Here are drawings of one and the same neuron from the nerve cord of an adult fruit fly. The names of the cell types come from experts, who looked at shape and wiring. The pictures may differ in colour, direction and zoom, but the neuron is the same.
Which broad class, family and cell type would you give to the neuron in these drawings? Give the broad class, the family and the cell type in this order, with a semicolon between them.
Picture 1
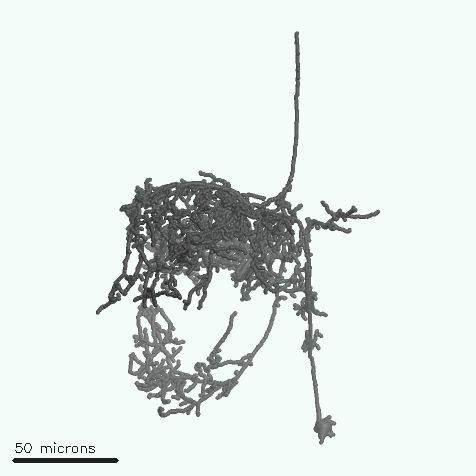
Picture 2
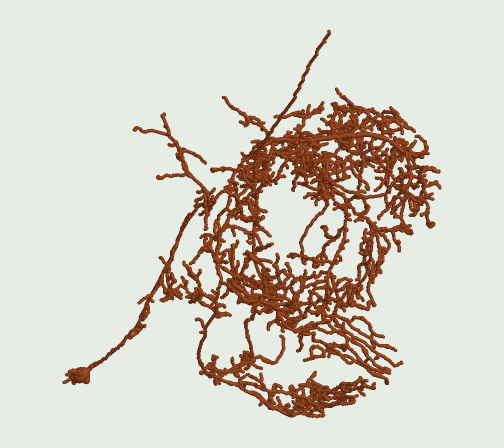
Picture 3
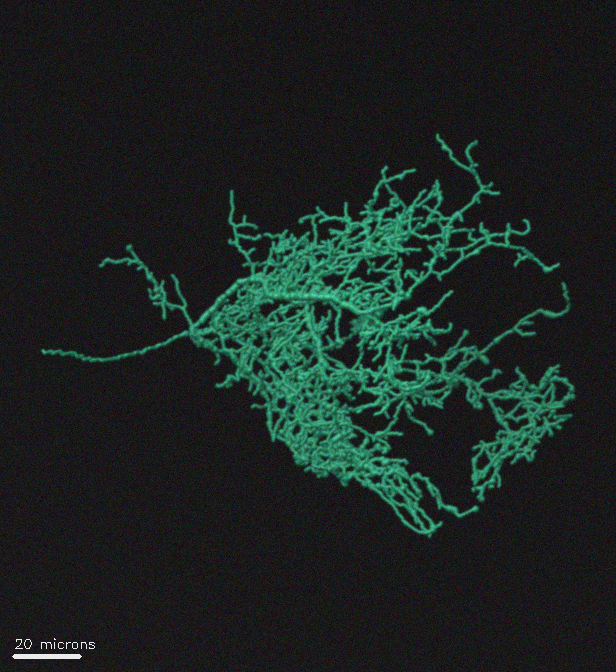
ascending neuron; hemilineage 12B; AN12B011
